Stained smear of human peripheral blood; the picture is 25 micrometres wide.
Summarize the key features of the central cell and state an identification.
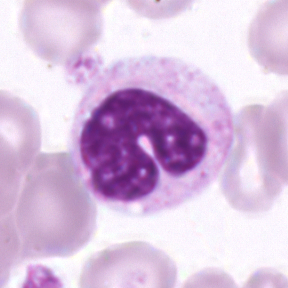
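Its outline is round and smooth. The nucleus is kidney-shaped, with a deep, narrow notch that opens downward, and its chromatin is dark purple and coarsely clumped. Fine pink-violet granules are scattered through the cytoplasm. This is a band neutrophil.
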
